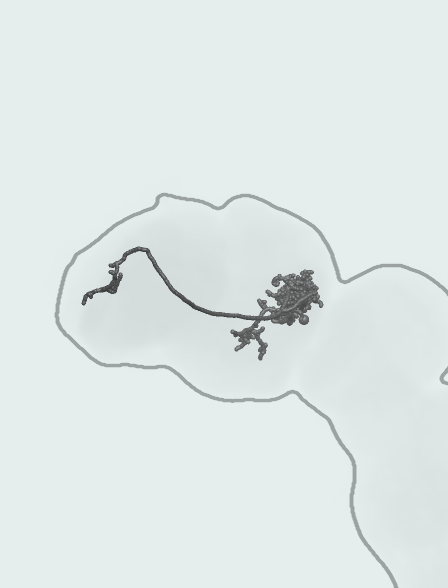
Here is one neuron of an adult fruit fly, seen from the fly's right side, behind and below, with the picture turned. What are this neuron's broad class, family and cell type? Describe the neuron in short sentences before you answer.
In this view it is wider than it is tall. It is a central-brain intrinsic neuron. The family is hemilineage VLPl&d1_lateral. The cell type is AVLP268.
